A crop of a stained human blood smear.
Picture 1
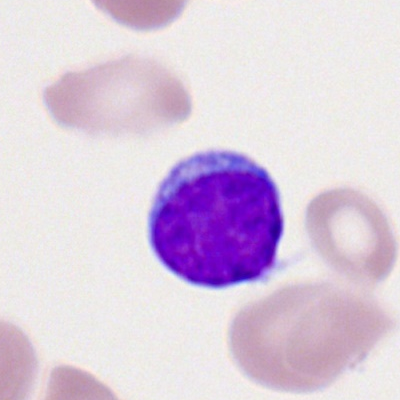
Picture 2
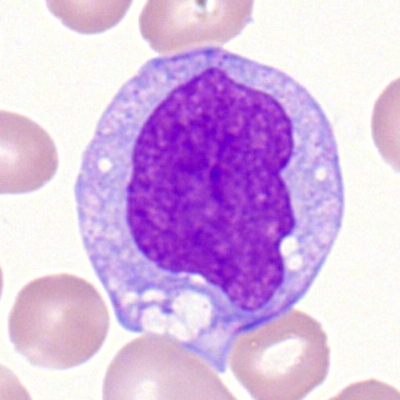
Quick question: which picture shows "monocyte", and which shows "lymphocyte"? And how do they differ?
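In picture 1 the cell is a lymphocyte; picture 2 shows a monocyte. The lymphocyte has a round, smooth outline, while the monocyte is rounded with a small pointed bulge at the bottom. The lymphocyte's chromatin is dense, dark purple and coarsely clumped, whereas the monocyte's nucleus is irregular, with a notched, scalloped edge on its lower right side.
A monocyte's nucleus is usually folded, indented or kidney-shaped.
The monocyte's cytoplasm is abundant and pale grey-blue, with fine pinkish-purple granules scattered through it, while the lymphocyte's cytoplasm shows no granules and no vacuoles.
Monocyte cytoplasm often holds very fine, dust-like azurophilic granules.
Neither nucleus shows a nucleolus: none is visible in the lymphocyte, and no distinct one in the monocyte. Red cells lie near both cells, the closest ones to the right of the lymphocyte, and around the monocyte without overlapping it.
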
